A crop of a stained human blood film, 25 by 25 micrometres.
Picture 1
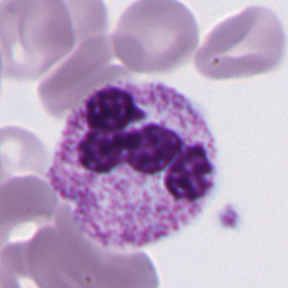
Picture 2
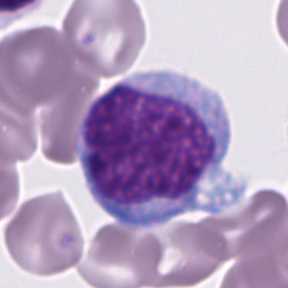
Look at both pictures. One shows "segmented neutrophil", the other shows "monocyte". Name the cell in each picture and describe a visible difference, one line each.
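Picture 1 is a segmented neutrophil. Many small pink-violet granules fill the cytoplasm.
Picture 2 is a monocyte. No distinct granules are seen in the cytoplasm.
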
